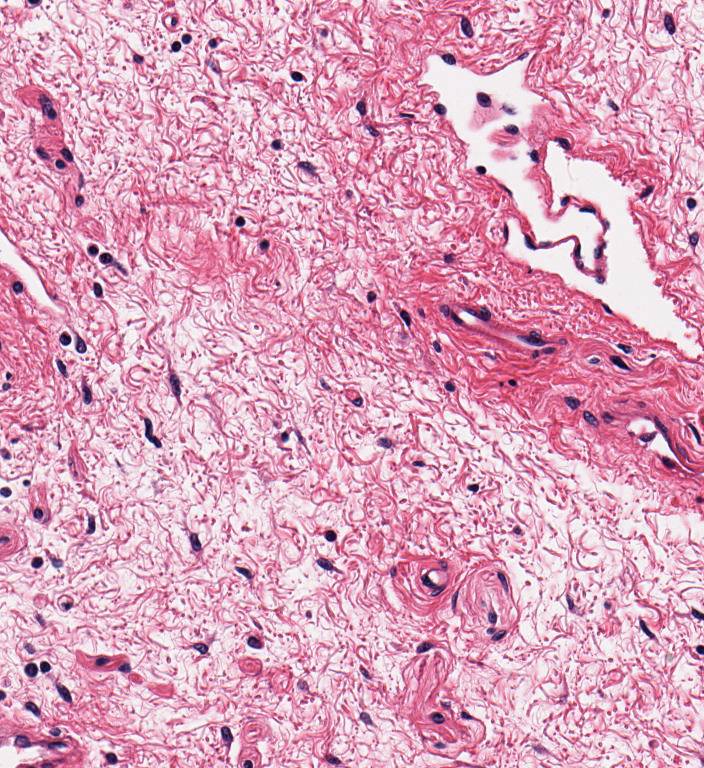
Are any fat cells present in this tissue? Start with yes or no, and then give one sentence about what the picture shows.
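No. No fat cells are present in the field.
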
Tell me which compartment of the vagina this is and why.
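The field shows loose connective tissue. Fine, wavy pink fibrils are separated by pale, clear spaces, looser than the thick, tightly packed bundles of dense connective tissue.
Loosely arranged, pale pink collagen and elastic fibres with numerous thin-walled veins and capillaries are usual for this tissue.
Accordingly, a thin-walled vessel at upper right has an irregular, folded lumen lined by flattened endothelial cells. Cells are sparse, with small dark oval to spindle-shaped nuclei; no epithelium is present.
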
